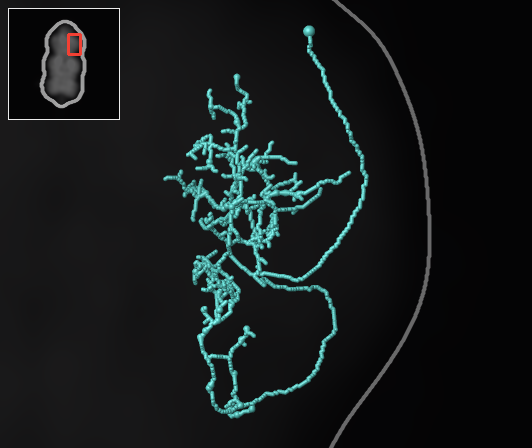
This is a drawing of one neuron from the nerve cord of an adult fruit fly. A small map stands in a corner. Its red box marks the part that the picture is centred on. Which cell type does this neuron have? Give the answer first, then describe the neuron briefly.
The cell type is IN16B119. This is a nerve-cord intrinsic neuron. The picture shows dozens of branch ends. As drawn here it is taller than it is wide.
